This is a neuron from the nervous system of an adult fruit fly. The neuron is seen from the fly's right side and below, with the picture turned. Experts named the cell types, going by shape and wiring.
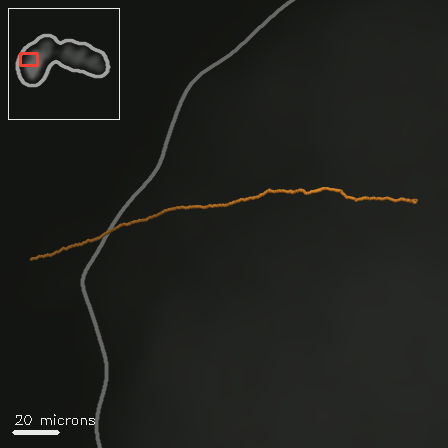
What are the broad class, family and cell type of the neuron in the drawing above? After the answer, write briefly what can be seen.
It is a sensory neuron entering the brain. Its family is called class mechanosensory. The cell type is JO-CM. The drawing shows no cell body. By the scale bar it is about 180 microns wide in this view. There are a dozen or fewer branch ends.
